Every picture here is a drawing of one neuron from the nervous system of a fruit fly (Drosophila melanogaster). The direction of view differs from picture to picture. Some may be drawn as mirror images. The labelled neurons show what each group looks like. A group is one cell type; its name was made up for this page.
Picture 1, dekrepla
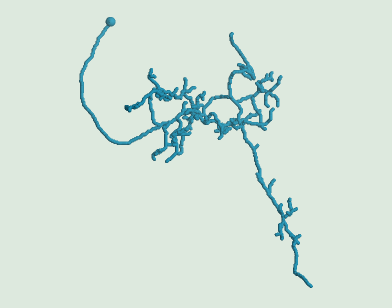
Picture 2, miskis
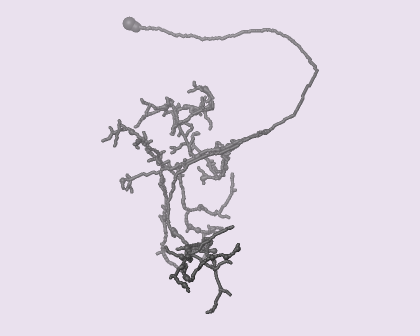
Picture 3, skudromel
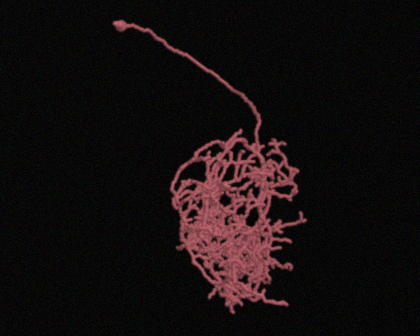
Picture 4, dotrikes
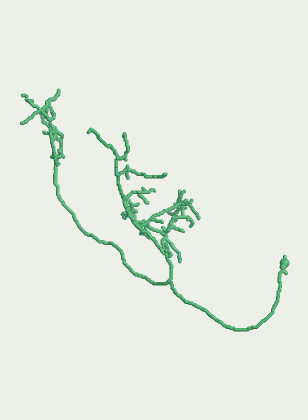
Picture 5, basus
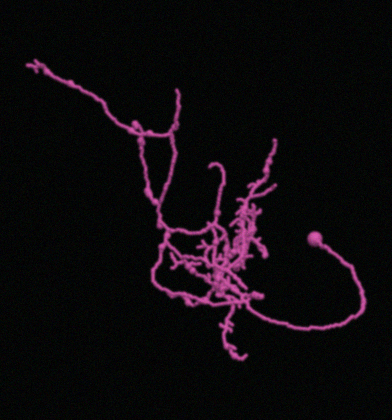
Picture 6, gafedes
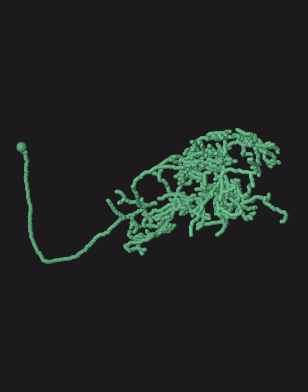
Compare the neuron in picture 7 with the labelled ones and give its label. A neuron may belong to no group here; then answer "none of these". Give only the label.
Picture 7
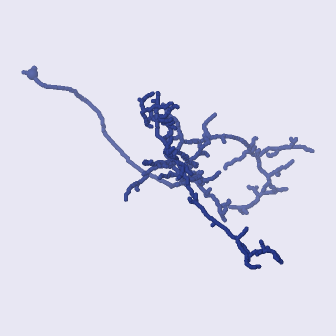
dekrepla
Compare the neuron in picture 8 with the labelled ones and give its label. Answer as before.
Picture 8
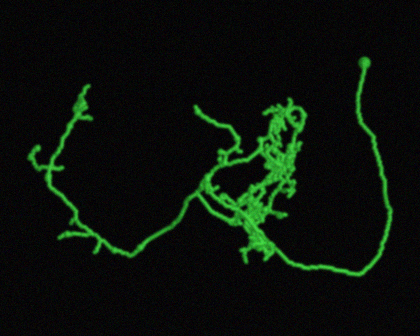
basus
